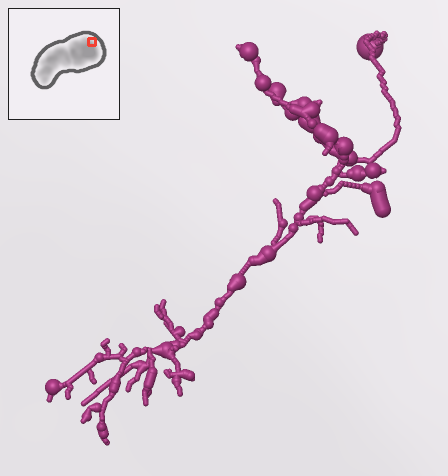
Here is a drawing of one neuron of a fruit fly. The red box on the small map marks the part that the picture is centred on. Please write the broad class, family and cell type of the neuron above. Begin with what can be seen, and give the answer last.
As drawn here it is about as wide as it is tall. This is an optic-lobe intrinsic neuron. The family is Mi. The cell type is Mi13.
